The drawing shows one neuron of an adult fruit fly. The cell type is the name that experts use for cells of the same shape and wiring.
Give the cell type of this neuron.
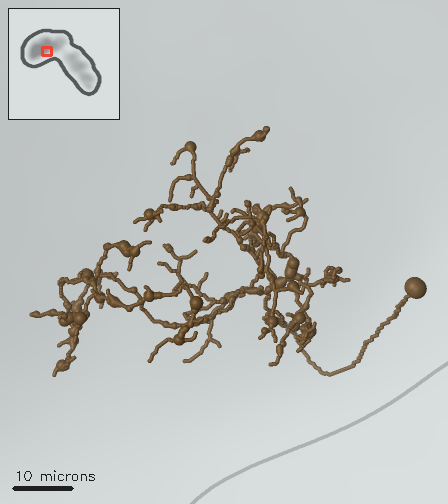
LHPV4a8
